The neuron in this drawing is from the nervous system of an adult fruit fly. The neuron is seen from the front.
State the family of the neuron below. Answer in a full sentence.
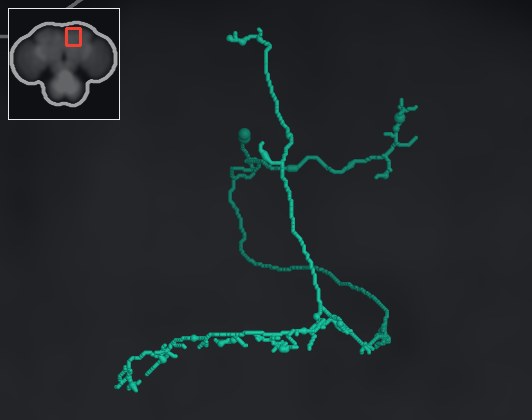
The family is class Kenyon Cell.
